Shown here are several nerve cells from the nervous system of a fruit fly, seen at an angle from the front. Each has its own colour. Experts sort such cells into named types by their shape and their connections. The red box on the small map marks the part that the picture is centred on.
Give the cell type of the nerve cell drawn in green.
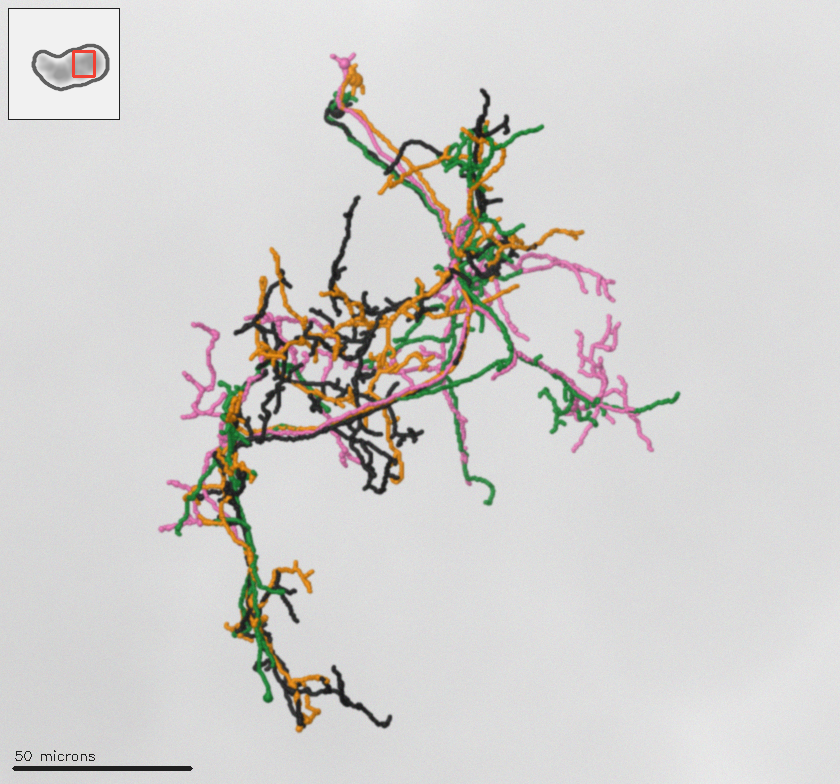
PS260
